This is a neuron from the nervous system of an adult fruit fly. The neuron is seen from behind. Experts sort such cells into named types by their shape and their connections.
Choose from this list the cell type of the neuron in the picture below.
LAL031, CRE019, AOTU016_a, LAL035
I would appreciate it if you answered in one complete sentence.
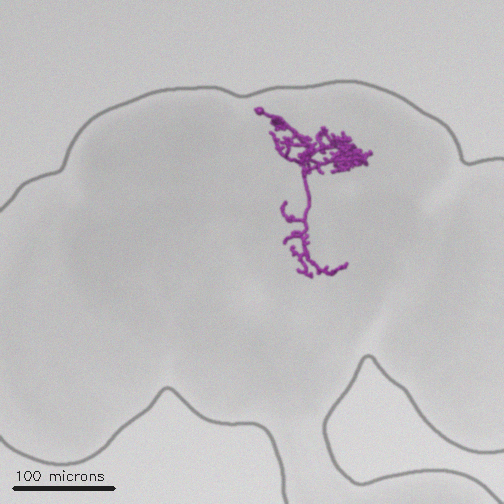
It is as AOTU016_a that this neuron is typed.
